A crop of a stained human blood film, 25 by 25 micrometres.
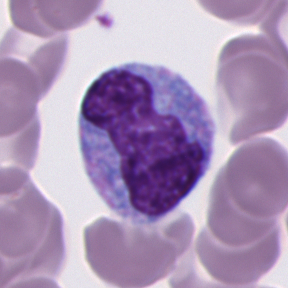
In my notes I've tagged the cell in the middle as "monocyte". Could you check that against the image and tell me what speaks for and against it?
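Verdict: monocyte is correct. Cell about 14 by 12 micrometres, oval, slightly taller than wide, with a smooth surface and no projections.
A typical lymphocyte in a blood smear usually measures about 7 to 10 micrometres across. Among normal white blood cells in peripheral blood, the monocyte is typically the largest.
Size lies above the typical lymphocyte range and suits monocyte. Nucleus occupies about 60% of the cell's area; cytoplasm pale greyish blue.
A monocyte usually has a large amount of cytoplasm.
Cytoplasm contains fine, dust-like pinkish-purple granules, without clear vacuoles.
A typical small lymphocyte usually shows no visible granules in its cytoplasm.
These granules count against typical lymphocyte. A red cell touches the lower edge.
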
